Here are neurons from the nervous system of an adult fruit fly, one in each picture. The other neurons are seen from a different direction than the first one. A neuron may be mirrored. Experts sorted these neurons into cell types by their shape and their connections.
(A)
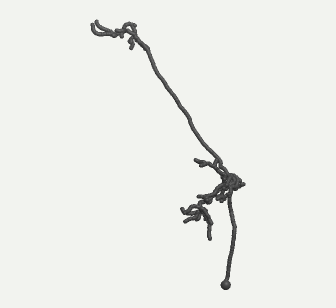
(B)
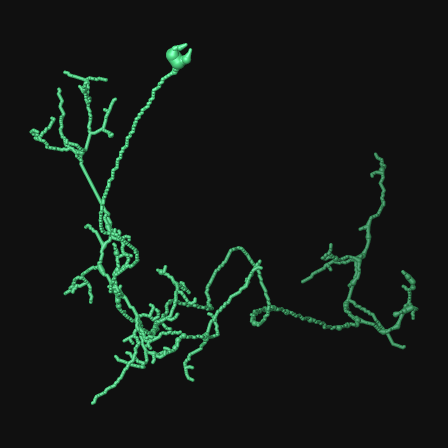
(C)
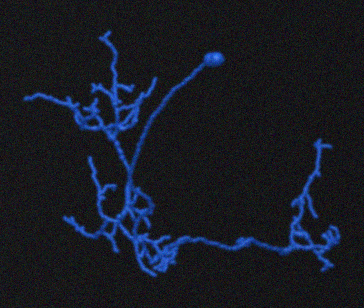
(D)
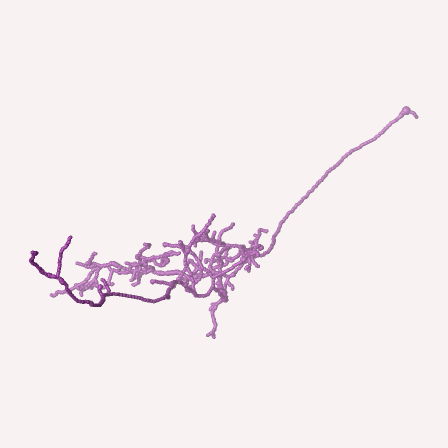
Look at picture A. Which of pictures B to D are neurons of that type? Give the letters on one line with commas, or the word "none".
B, C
